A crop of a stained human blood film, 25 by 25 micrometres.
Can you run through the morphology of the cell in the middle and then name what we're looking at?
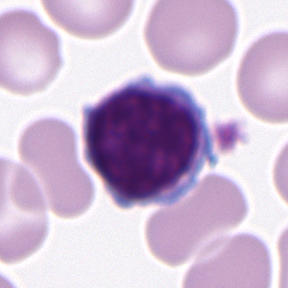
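As far as I can tell, the nucleus takes up nearly all of this cell. Its chromatin is dense and dark purple, gathered into coarse clumps. I find no granules in the cytoplasm. The edge looks ragged, with small projections of cytoplasm. This is a typical lymphocyte.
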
